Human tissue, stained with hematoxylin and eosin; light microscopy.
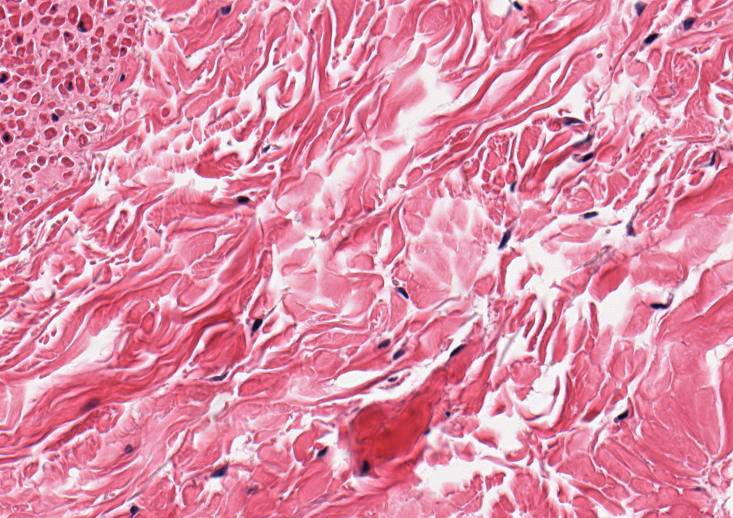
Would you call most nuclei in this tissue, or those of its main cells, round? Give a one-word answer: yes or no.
No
